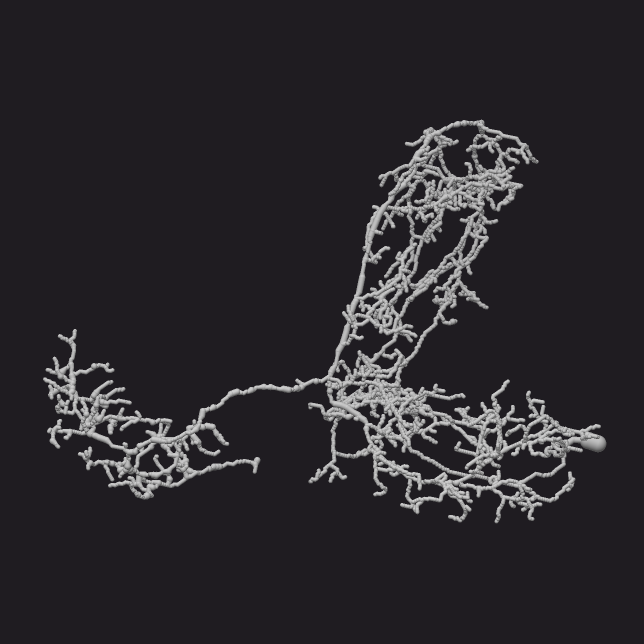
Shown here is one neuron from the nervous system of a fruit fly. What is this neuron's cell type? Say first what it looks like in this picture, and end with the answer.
More than a hundred branch ends can be seen. In this view it is wider than it is tall. It is a central-brain intrinsic neuron. The cell type is SMP255.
